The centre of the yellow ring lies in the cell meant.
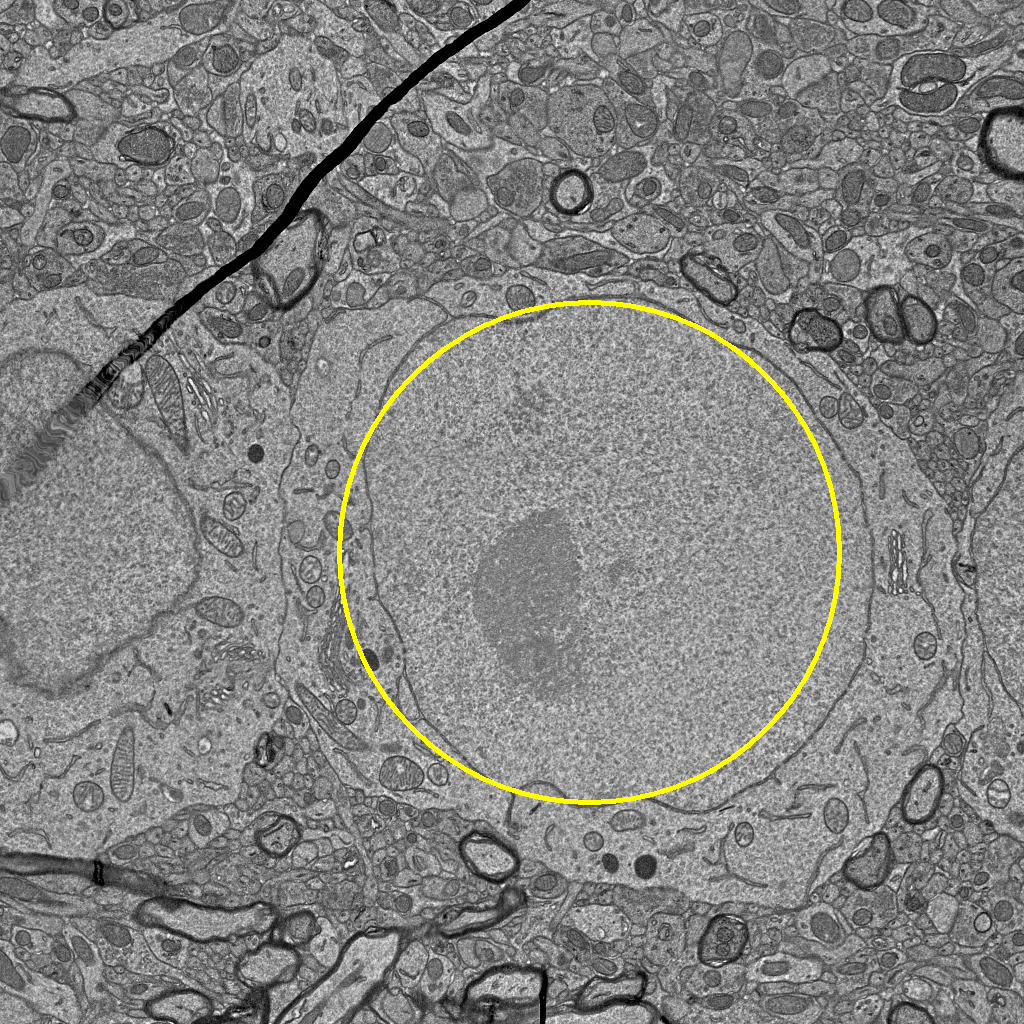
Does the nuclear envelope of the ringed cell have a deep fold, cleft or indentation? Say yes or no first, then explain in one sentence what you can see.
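No. The nuclear envelope runs smoothly without deep infoldings.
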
